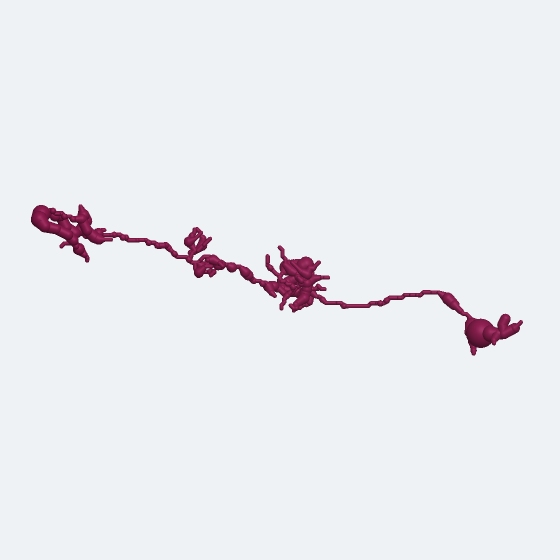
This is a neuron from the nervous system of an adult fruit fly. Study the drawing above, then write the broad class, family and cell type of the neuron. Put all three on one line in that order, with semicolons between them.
optic-lobe intrinsic neuron; Mi; Mi1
